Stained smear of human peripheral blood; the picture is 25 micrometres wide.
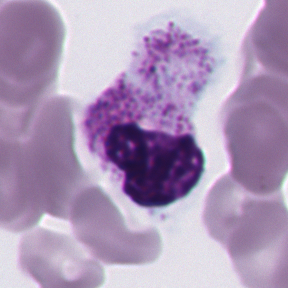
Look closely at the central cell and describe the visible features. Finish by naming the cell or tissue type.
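Notice the irregular outline, drawn out upward, longer than wide. Its chromatin is dense, dark purple, with small paler spots. Many small purple-magenta granules lie above and left of the nucleus, in almost colourless cytoplasm faintly blue at the upper edge. This is a segmented neutrophil.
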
